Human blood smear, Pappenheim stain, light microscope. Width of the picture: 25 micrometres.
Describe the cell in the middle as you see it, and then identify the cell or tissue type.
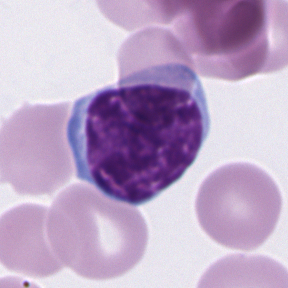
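Starting with the cytoplasm, it is pale blue, shows no granules and contains no vacuoles. Moving to the cell outline, it is smooth, without surface projections. Last comes the name: this is a typical lymphocyte.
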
